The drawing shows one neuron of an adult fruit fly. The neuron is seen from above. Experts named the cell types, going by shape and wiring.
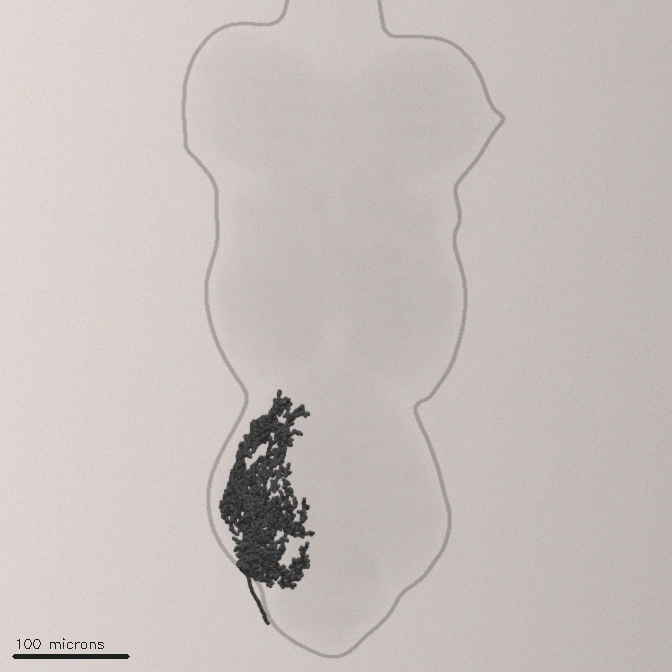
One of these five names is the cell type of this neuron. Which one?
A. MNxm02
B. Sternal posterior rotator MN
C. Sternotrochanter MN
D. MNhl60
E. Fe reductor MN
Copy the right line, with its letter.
C. Sternotrochanter MN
